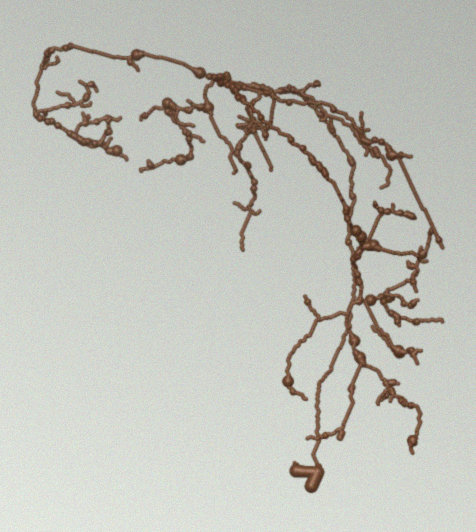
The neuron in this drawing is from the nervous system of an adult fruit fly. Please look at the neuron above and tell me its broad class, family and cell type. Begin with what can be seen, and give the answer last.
The picture shows dozens of branch ends. In this view it is about as wide as it is tall. This is a central-brain intrinsic neuron. The family is hemilineage SMPpd1. The cell type is SMP350.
